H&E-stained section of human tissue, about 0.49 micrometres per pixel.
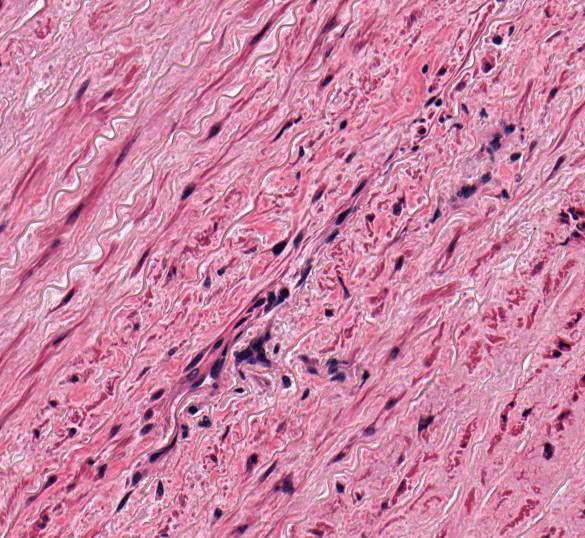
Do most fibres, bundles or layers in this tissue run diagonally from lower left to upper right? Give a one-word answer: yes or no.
Yes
